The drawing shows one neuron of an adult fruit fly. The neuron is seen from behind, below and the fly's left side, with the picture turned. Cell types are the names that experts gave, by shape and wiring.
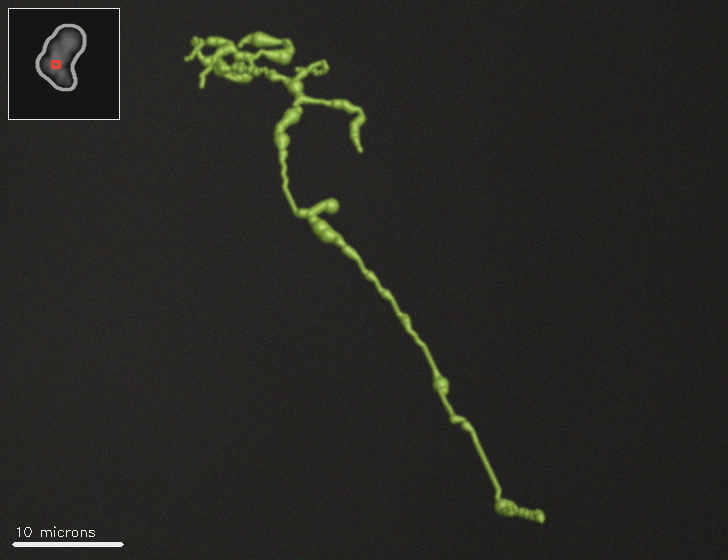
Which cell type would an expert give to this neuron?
SNta28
